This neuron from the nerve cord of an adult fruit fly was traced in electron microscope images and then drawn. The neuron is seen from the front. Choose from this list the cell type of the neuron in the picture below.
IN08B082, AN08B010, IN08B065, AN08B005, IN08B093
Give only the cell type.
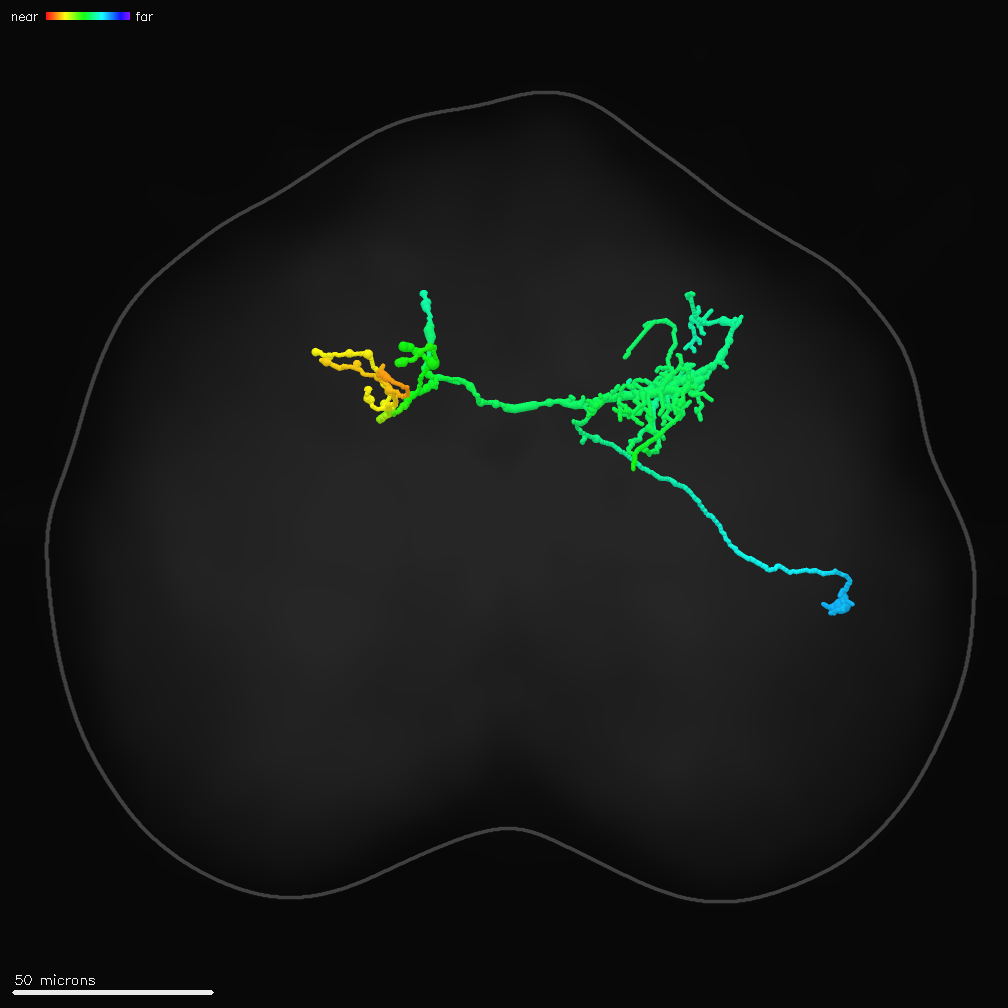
IN08B093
